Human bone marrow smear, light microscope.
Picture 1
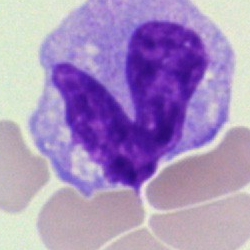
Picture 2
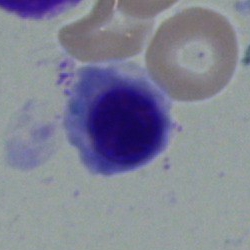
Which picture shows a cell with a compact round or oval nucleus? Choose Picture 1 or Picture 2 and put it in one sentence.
Compact and round or oval is the nucleus of the cell in picture 2.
